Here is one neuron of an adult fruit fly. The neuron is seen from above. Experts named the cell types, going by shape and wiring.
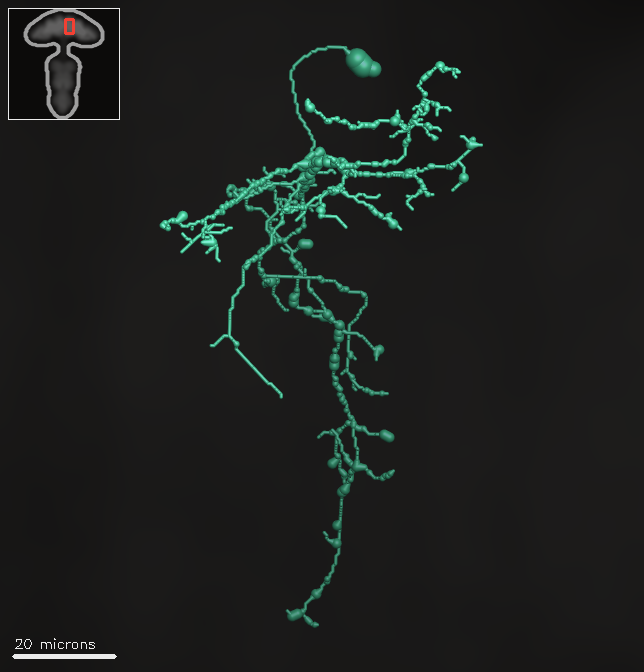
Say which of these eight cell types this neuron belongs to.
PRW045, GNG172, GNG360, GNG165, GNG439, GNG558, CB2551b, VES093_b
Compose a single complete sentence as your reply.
Cell type CB2551b is what this neuron is.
